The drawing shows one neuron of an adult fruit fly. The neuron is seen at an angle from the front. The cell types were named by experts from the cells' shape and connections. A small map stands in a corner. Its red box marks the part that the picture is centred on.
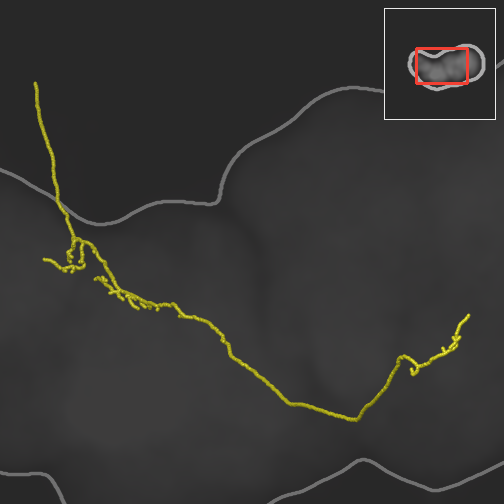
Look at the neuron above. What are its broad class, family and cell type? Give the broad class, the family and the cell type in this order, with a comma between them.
sensory neuron ascending to the brain, class mechanosensory proprioceptive, SApp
